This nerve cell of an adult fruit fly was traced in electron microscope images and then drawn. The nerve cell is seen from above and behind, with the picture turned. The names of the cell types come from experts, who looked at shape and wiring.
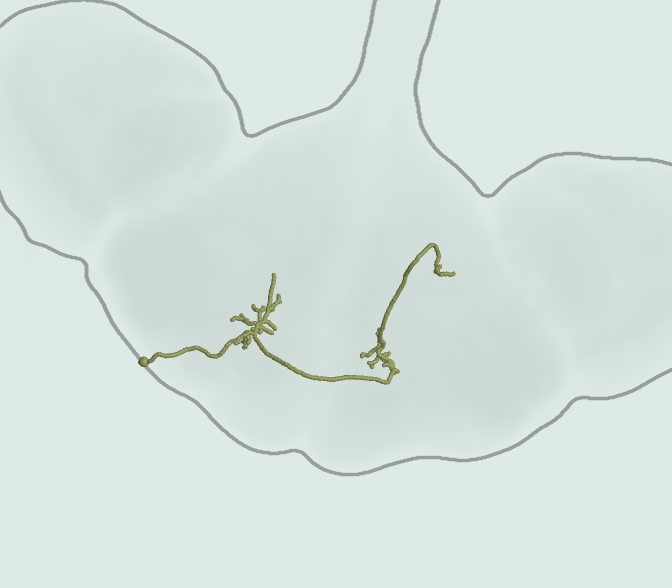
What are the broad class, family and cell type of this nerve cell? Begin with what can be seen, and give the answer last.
It lies in the brain. The cell body is on the left of the picture. This is a central-brain intrinsic neuron. The family is hemilineage AOTUv3_ventral. The cell type is LAL093.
